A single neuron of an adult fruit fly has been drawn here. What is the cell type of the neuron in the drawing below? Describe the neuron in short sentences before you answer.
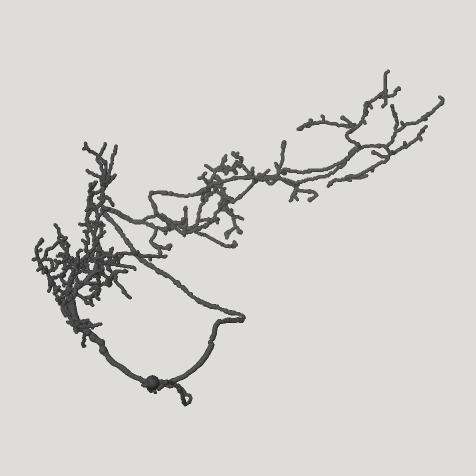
The picture shows dozens of branch ends. In this view it is about as wide as it is tall. Its broad class is central-brain intrinsic neuron. Its cell type is PS327.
